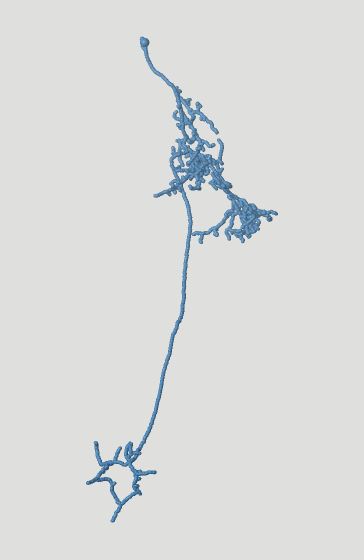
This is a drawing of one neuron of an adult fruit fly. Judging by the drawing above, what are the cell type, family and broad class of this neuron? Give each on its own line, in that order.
PLP059
hemilineage VLPl2_posterior
central-brain intrinsic neuron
